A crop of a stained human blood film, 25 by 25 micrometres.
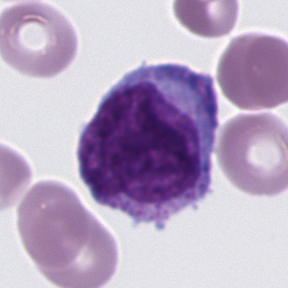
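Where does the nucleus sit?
It fills most of the cell, off-centre toward the left.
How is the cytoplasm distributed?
Pale blue, widest upper right, deeper blue at the top outer rim than beside the nucleus.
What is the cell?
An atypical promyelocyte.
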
